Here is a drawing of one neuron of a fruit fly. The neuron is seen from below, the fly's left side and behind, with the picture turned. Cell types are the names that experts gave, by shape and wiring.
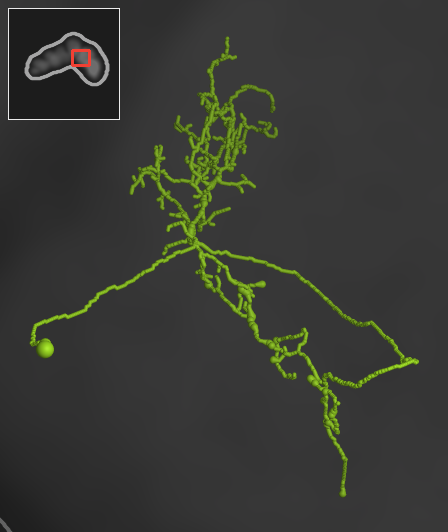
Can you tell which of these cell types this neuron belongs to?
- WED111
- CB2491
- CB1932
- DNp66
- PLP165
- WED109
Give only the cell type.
PLP165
